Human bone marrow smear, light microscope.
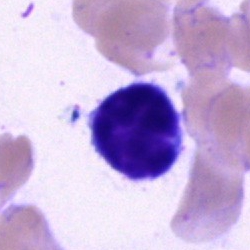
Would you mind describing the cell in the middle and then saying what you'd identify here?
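The nucleus occupies almost the whole cell. Its chromatin is dense and stains a very dark purple. No nucleoli are seen in the nucleus, and no granules are visible over the cell. The cell is a lymphocyte.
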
